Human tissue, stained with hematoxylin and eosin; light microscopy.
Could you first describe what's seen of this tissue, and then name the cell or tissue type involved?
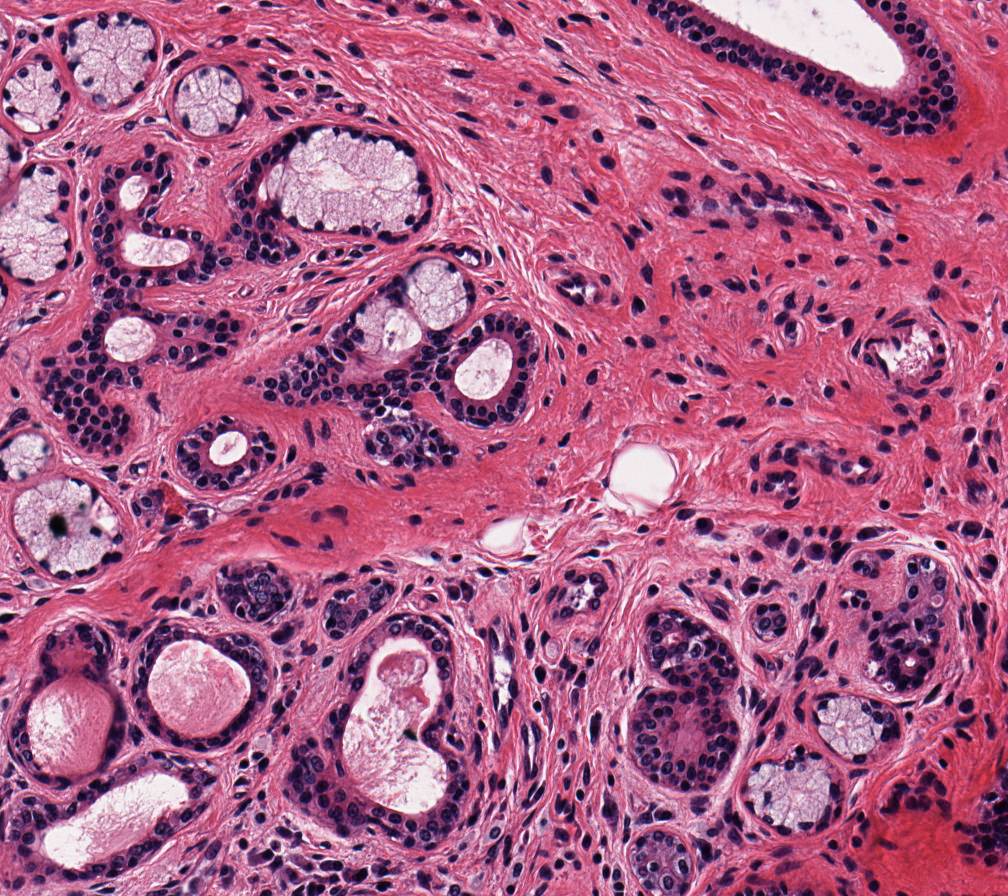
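Glandular clusters left and lower field; dense pink stroma band across centre and upper right. Rounded acini of pale grey-white, finely bubbly cells; small dark nuclei pressed to the outer cell edge. Small ducts with two or more layers of cuboidal cells. Tissue: minor salivary gland.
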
